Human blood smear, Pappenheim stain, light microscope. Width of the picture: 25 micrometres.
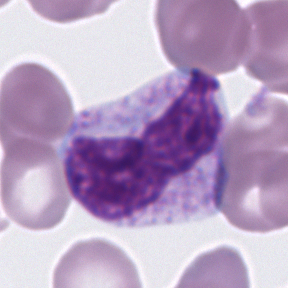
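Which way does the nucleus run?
Diagonally, from the lower left to the upper right of the cell.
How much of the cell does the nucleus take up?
About 60% of its area, I'd say.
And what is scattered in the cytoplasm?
Fine, lilac-pink granules, all through it.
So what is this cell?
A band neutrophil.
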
